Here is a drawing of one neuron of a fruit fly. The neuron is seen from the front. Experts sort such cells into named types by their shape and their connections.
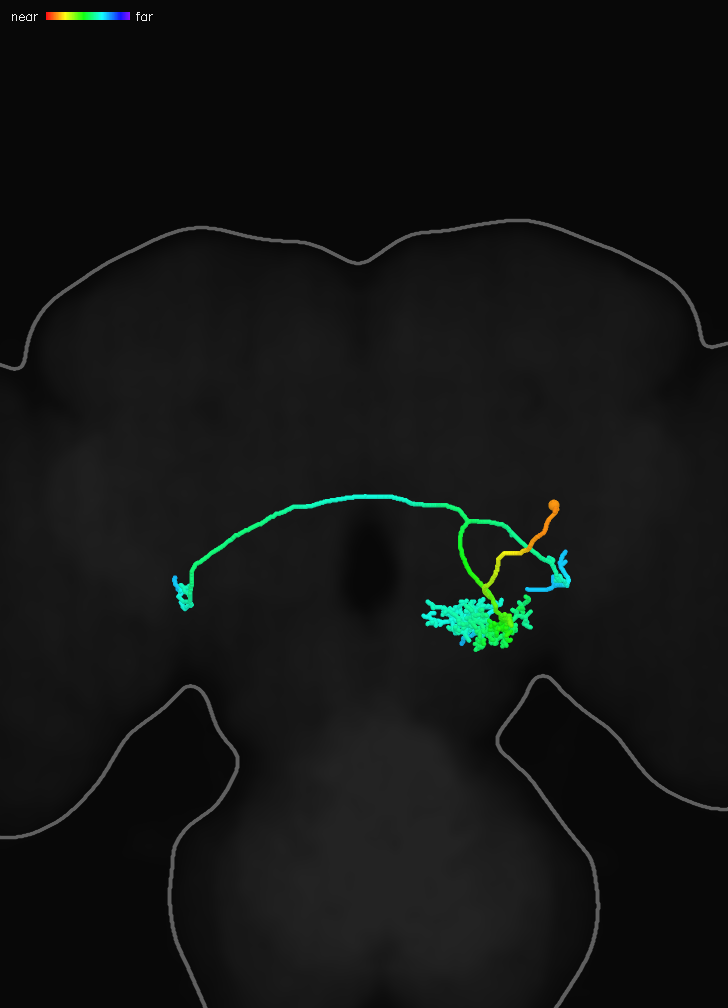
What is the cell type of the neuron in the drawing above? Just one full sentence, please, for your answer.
As its cell type, this neuron has CB3646.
